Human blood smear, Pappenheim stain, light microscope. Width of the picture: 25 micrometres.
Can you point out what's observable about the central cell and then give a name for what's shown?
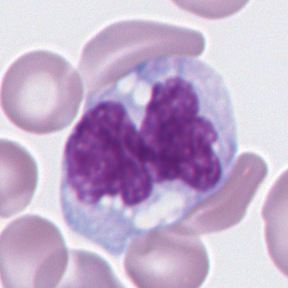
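Cytoplasm first: plentiful and a pale greyish blue. Vacuoles next: several small clear ones lie in the cytoplasm above and below the nucleus. Granules: no coarse coloured ones can be seen in the cytoplasm. Chromatin last: mottled, with paler streaks between darker purple areas. This is a monocyte.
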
